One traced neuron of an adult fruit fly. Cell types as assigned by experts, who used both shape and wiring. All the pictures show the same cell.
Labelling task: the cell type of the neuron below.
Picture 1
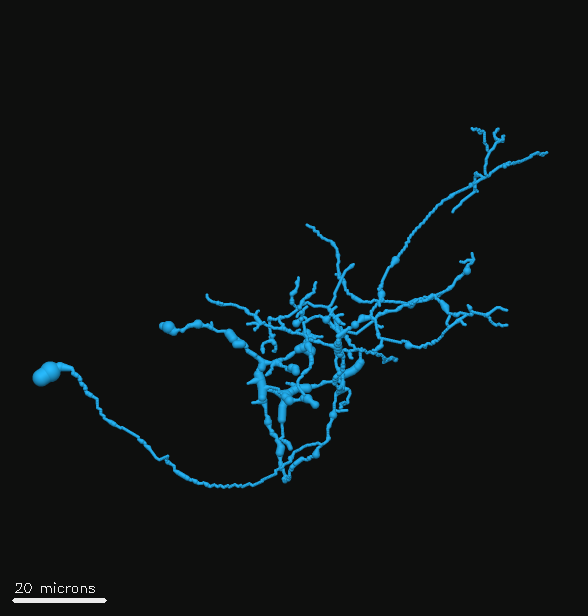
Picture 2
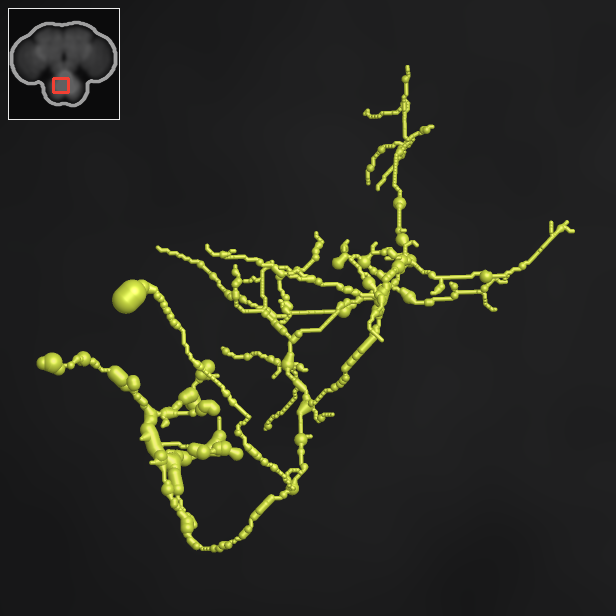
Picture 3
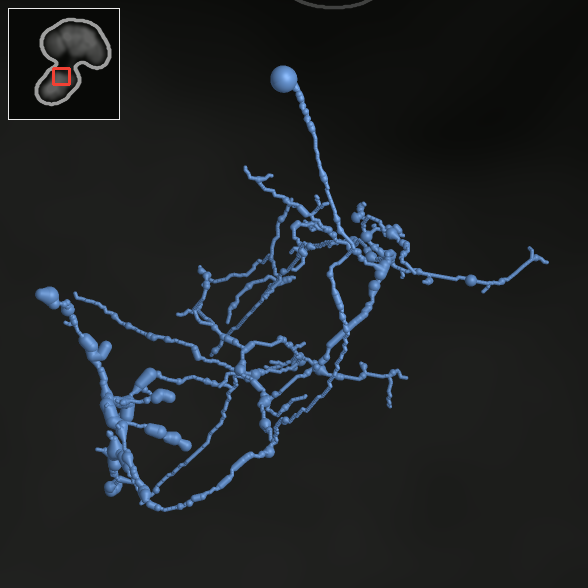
IN09A045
